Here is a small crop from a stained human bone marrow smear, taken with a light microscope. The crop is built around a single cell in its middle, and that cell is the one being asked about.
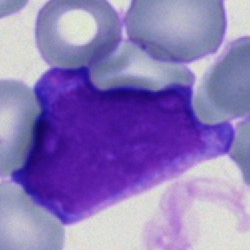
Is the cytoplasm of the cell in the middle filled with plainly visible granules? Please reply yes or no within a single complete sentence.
No, there are no visible granules in its cytoplasm.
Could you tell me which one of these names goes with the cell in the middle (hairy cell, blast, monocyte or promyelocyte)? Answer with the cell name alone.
blast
